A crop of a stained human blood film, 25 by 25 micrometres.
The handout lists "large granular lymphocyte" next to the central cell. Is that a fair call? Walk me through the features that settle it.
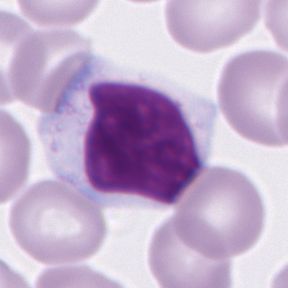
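Two things decide: a few fine reddish-purple granules in the cytoplasm, mostly on the left, and a nucleus filling only about 60% of the cell's area. Large granular lymphocyte fits.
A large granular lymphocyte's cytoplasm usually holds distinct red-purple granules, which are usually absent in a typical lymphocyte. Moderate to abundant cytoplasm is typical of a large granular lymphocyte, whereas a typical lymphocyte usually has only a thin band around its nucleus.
Nucleolus: none is distinctly seen, which does not count against typical lymphocyte.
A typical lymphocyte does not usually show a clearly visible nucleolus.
Remaining items: the cell measures about 15 by 13 micrometres, irregular and somewhat angular; the nucleus lies toward the right, with a shallow upper-left notch and dark purple, densely packed chromatin showing small lighter patches; a red cell presses against the lower right edge.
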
